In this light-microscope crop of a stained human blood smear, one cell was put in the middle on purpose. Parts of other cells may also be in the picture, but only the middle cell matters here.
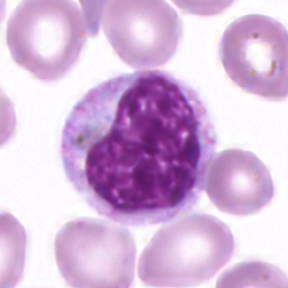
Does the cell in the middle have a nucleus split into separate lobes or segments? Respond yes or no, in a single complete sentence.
No, there is a single compact nucleus in this cell, round, oval or kidney-shaped.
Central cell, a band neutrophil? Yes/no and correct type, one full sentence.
No, the cell of interest here is a metamyelocyte and not a band neutrophil.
